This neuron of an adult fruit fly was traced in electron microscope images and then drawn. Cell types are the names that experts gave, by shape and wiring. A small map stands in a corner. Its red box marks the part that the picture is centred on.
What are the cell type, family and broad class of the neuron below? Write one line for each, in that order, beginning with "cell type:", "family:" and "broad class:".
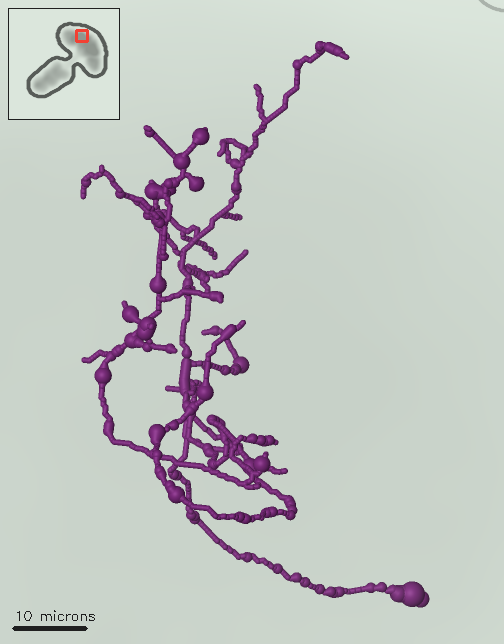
cell type: CB4131
family: hemilineage SLPpm1
broad class: central-brain intrinsic neuron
